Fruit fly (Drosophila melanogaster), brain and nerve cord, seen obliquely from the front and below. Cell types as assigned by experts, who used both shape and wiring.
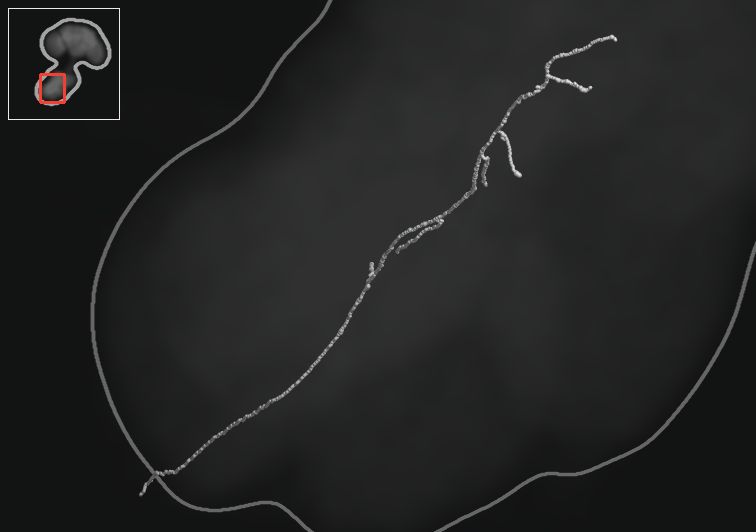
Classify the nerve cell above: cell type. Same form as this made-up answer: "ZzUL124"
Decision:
"SNpp42"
